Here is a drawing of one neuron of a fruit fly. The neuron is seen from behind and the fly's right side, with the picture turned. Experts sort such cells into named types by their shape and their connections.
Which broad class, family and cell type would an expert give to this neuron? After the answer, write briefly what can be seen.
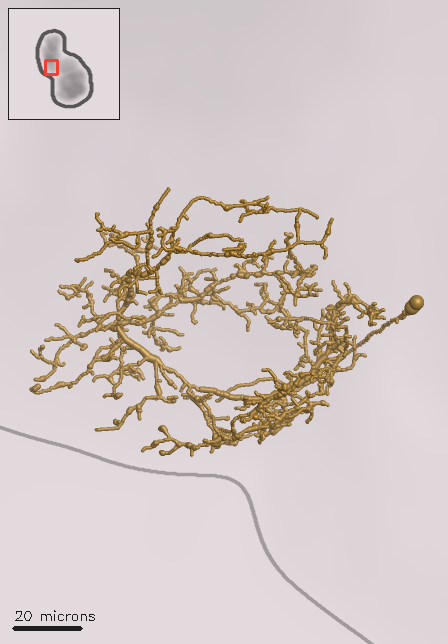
Its broad class is nerve-cord intrinsic neuron. Its family is hemilineage 17A. Its cell type is IN17A052. The cell body can be seen on the right of the picture. From left to right in the picture it spans about 120 microns. More than a hundred branch ends can be seen.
